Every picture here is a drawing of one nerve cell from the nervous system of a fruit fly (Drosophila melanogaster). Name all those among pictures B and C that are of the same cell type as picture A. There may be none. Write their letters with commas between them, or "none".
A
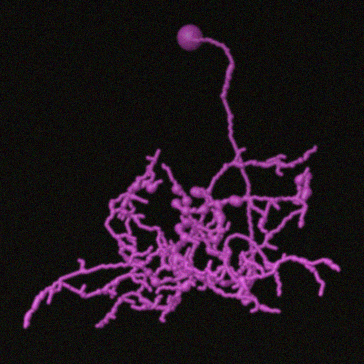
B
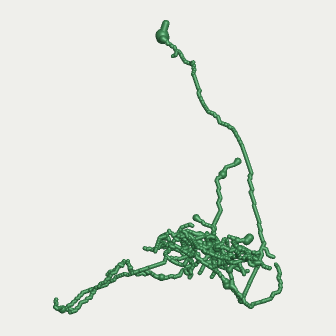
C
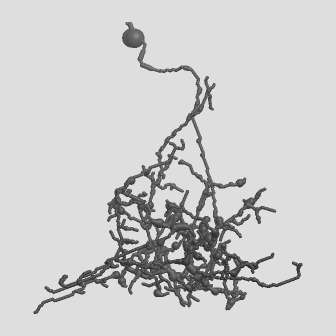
C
